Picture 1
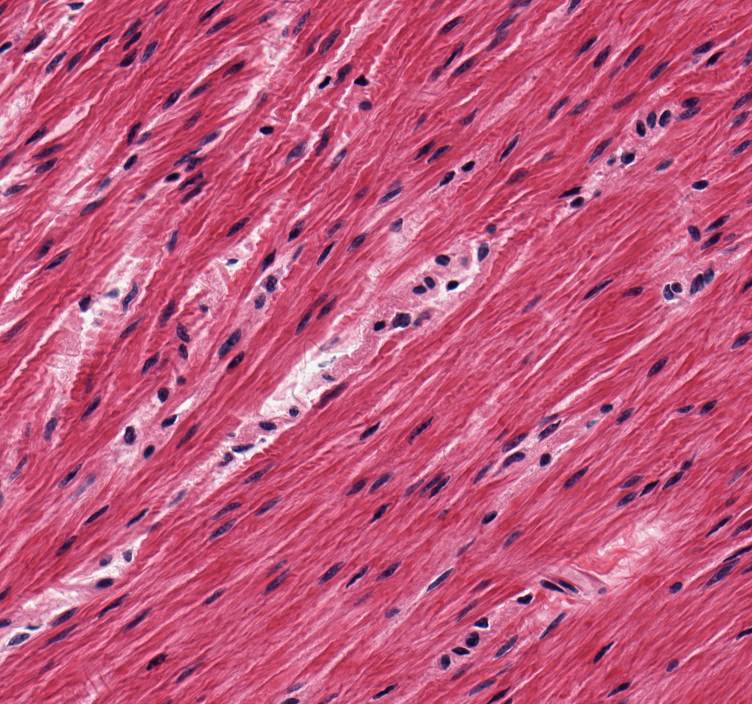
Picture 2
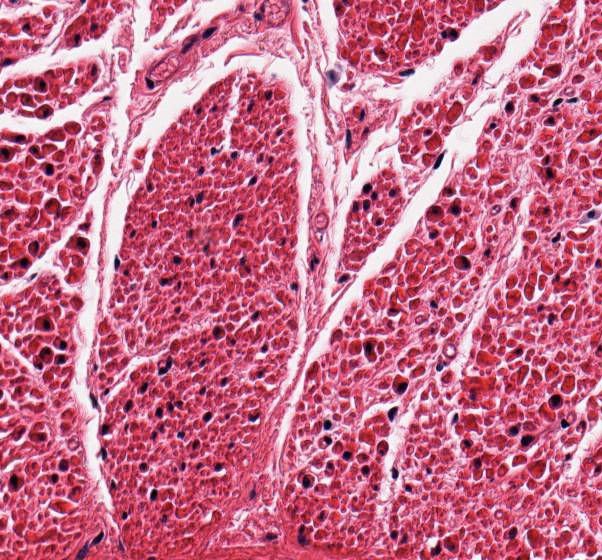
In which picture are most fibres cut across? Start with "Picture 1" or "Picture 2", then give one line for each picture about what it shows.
Picture 2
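What picture 1 shows: The cells are smooth muscle cells cut along their length.
What picture 2 shows: The muscle cells are cut in cross-section, appearing as small rounded to polygonal profiles.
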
